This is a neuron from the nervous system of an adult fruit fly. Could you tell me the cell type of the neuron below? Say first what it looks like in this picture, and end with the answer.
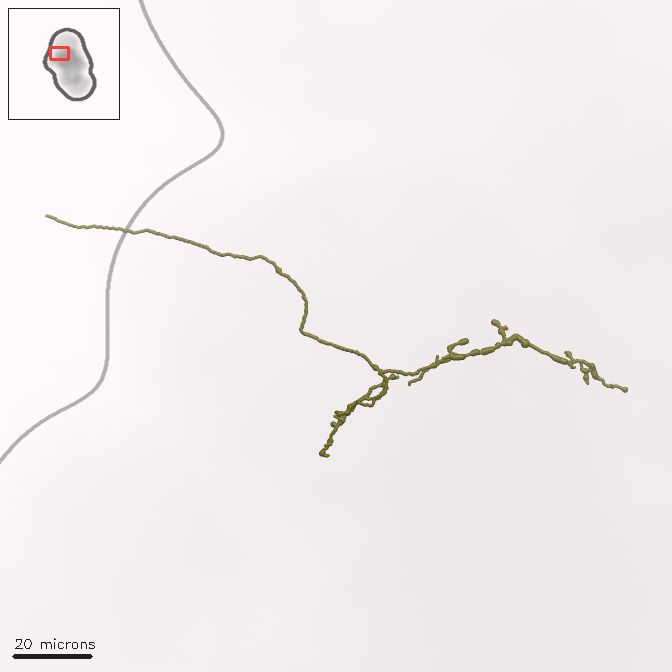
By the scale bar it is about 150 microns wide in this view. In this view it is wider than it is tall. This is a sensory neuron entering the nerve cord. The cell type is SNta03.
